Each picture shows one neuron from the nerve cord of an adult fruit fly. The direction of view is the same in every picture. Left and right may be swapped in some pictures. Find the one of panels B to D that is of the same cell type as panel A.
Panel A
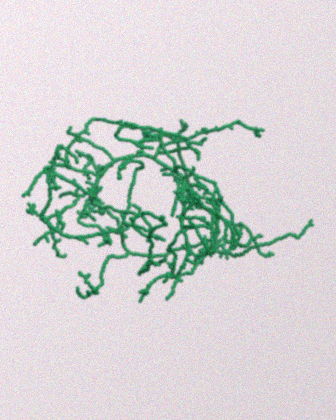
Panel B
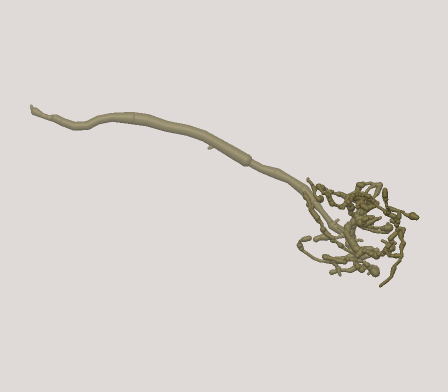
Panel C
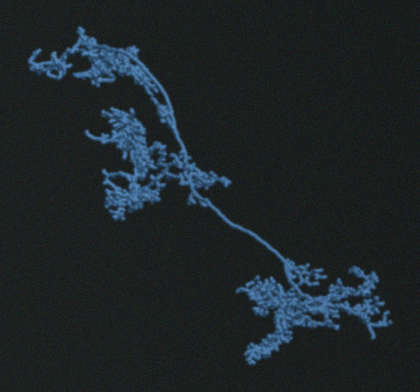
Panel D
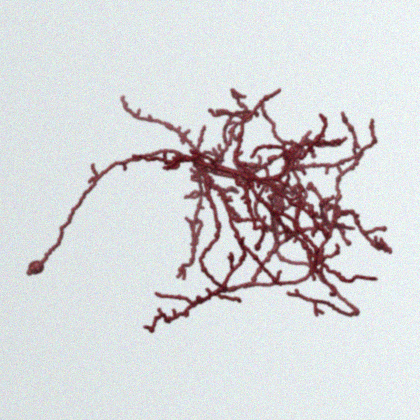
Panel D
